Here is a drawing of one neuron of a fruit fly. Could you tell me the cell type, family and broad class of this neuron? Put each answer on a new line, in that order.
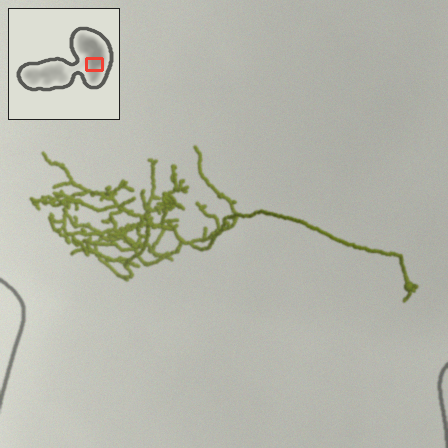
GNG634
hemilineage MD3
central-brain intrinsic neuron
